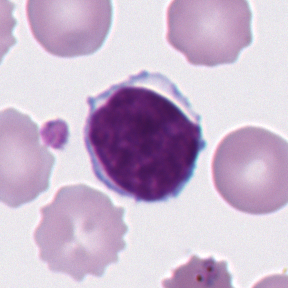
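Typical lymphocyte. First, the cytoplasm: its rim is widest along the top and upper right; it is very pale, nearly colourless with a faint bluish tint; no granules are visible. Then the outer edge: slightly irregular, with small frayed bumps.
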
